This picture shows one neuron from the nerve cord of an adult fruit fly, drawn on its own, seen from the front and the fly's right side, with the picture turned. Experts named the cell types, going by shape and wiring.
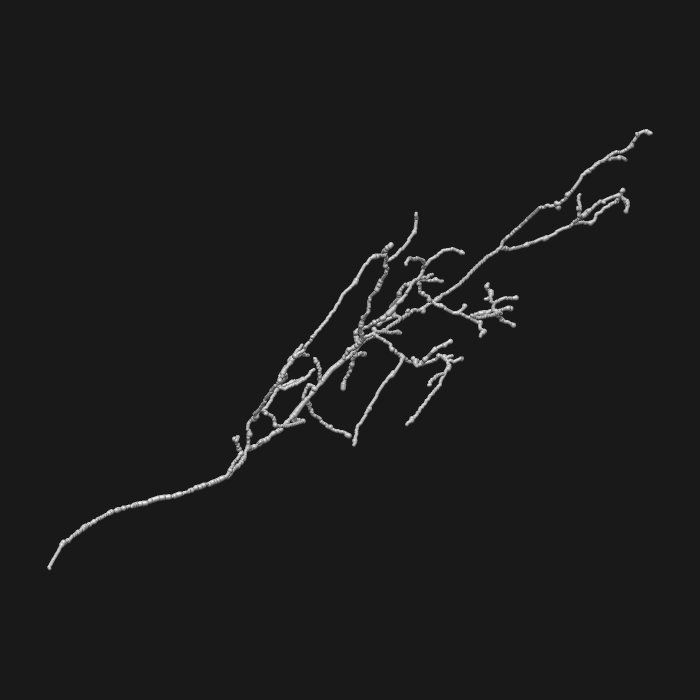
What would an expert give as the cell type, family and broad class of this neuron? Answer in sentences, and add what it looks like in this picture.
The cell type is DNpe005. Its family is DNpe. This is a descending neuron. No cell body is drawn. The picture shows dozens of branch ends.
